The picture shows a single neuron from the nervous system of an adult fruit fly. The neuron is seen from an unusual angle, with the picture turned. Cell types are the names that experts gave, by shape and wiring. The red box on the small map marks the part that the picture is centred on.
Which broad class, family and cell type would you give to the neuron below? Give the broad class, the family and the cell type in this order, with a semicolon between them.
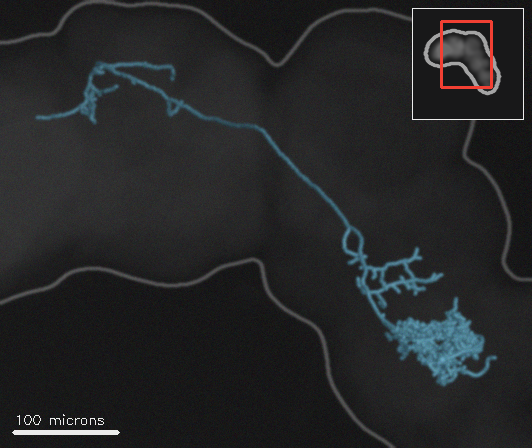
ascending neuron; hemilineage 01B; AN01B005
